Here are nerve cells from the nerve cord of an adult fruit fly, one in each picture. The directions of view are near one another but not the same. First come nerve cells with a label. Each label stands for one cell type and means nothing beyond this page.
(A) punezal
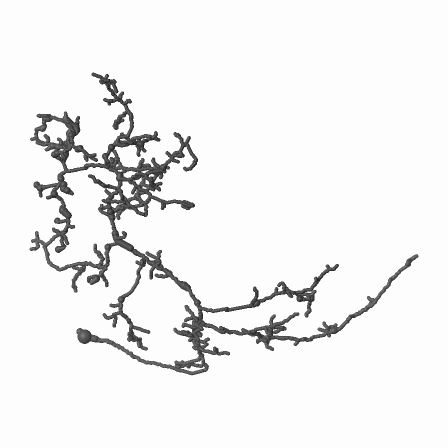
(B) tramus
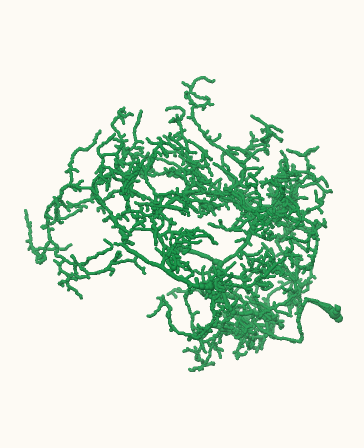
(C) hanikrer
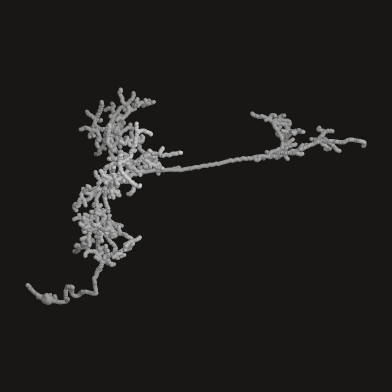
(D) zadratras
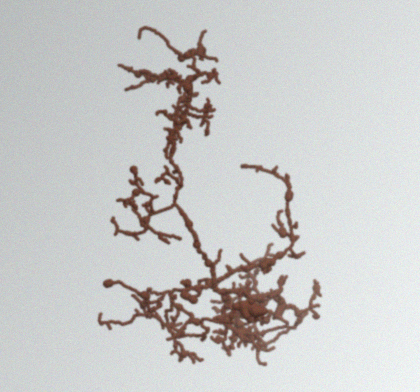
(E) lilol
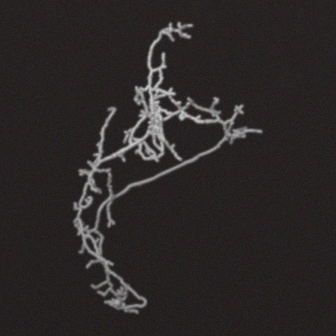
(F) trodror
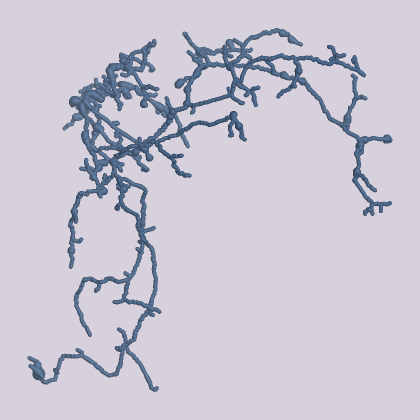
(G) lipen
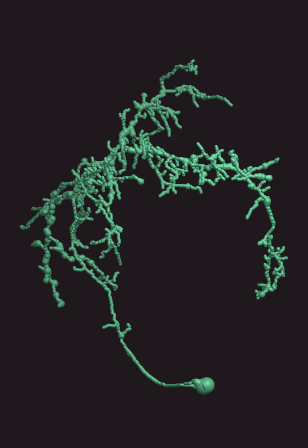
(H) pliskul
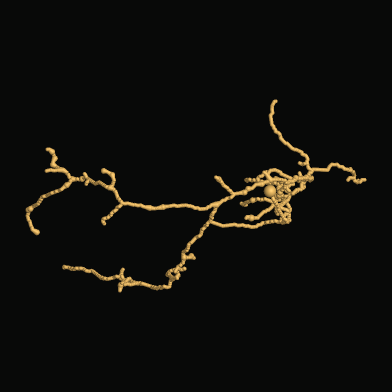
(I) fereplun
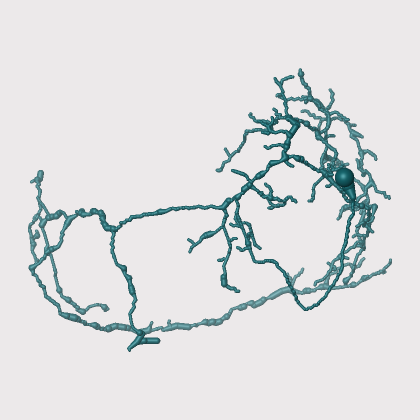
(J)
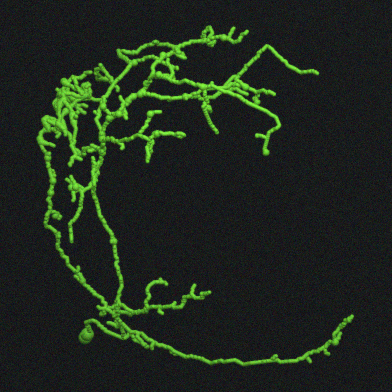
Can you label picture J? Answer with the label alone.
trodror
